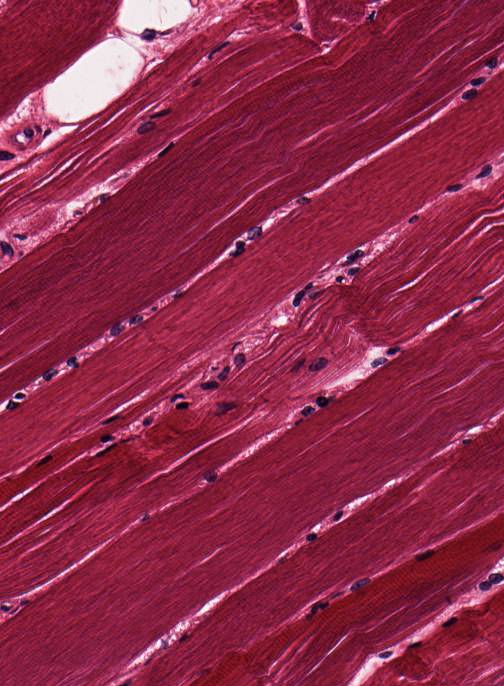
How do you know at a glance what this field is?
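Skeletal muscle: that is the tissue mainly shown. First, the dark, elongated nuclei sit at the edges of the fibres rather than in their centres.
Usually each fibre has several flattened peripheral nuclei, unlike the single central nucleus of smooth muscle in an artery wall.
Next, the cytoplasm stains deep pink-red, and thin pale connective tissue strands separate the parallel fibres.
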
